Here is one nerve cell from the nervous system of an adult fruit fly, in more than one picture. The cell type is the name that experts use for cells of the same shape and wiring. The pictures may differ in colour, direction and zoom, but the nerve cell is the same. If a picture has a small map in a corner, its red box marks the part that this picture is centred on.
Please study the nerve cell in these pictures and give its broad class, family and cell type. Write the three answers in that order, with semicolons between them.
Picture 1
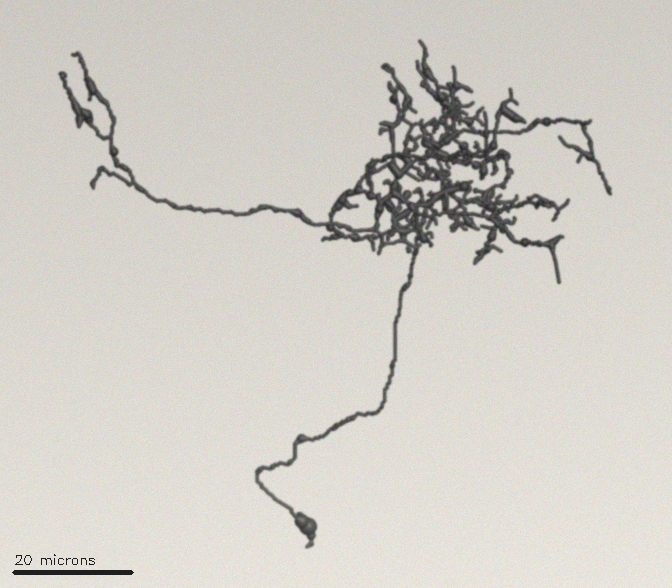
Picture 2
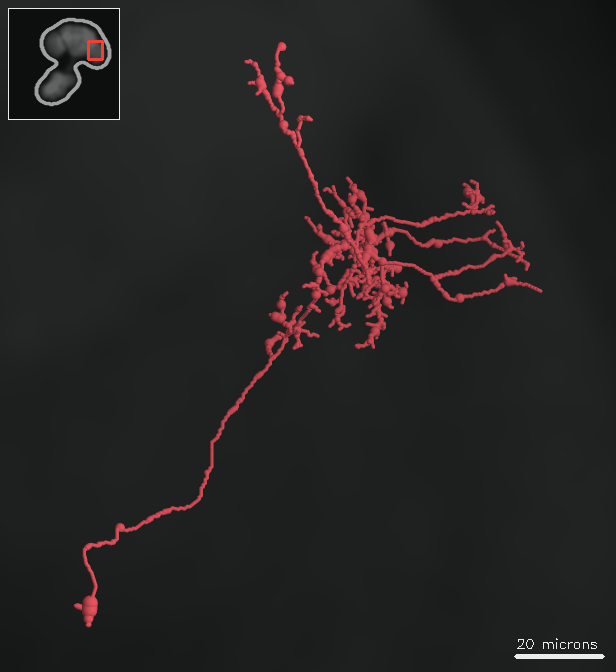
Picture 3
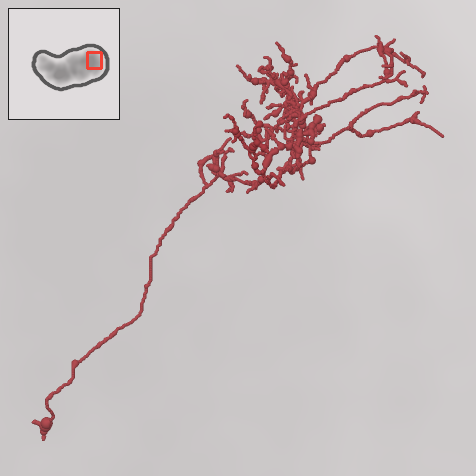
optic-lobe intrinsic neuron; Y; Y11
